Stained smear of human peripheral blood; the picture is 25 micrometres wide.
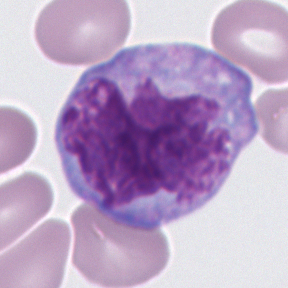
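Atypical promyelocyte, about 18 by 15 micrometres. Its nucleus is irregular and folded, with several lobes and indentations at the edge. The chromatin looks loose and lacy, paler gaps lying between darker strands. A moderate cytoplasmic rim, widest above the nucleus, holds only fine, faint purplish specks, not coarse granules.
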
